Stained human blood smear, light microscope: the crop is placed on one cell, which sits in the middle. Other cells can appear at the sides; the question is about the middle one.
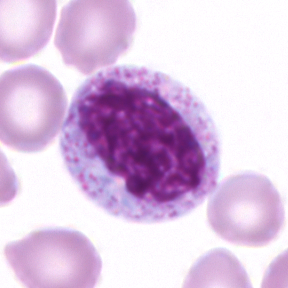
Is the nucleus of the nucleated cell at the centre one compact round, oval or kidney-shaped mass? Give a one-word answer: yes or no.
Yes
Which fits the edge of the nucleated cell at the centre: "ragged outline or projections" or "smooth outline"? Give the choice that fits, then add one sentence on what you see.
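Smooth outline. The cell outline is smoothly oval with no surface projections.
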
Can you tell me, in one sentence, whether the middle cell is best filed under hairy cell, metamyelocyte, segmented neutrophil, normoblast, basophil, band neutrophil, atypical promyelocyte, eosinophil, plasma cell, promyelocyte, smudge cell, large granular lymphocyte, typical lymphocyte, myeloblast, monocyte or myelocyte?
The cell of interest, located centrally, is a metamyelocyte.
